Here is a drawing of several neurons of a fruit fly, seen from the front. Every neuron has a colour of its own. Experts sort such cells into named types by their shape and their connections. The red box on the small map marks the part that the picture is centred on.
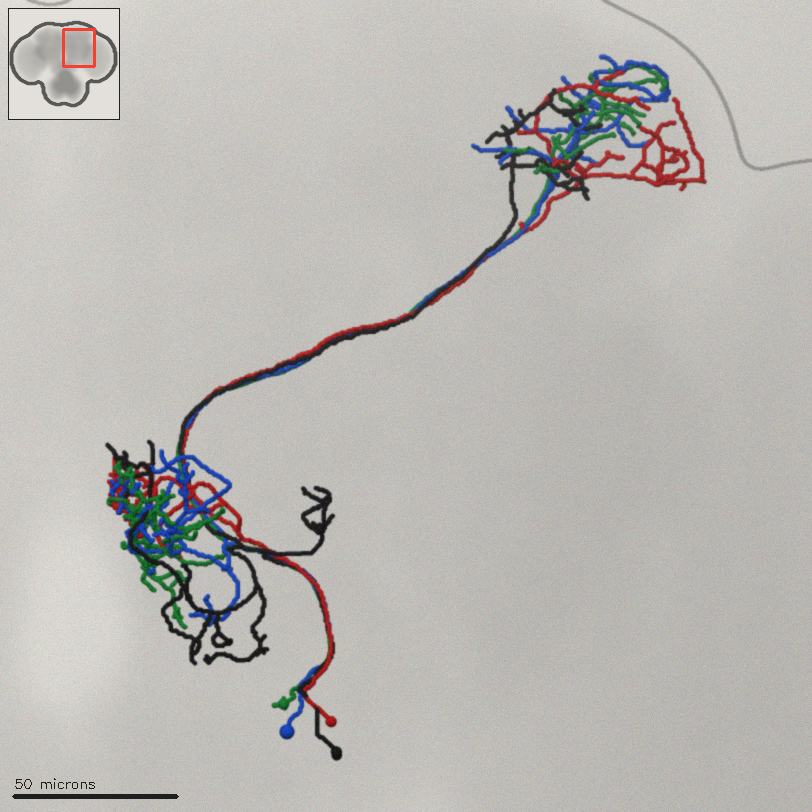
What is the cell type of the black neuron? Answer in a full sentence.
The cell type is CB2711.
